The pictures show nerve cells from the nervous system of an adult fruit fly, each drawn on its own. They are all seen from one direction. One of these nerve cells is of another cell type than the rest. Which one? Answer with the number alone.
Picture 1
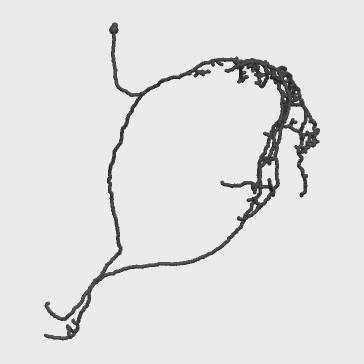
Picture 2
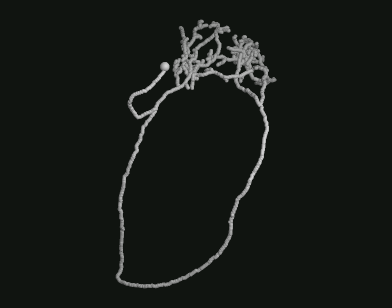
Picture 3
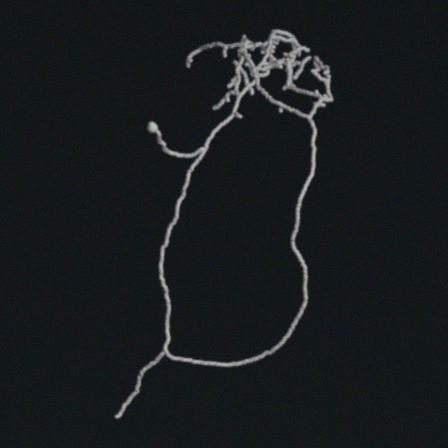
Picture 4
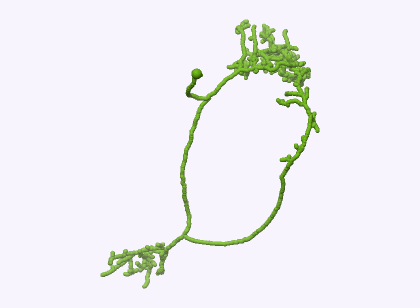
4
